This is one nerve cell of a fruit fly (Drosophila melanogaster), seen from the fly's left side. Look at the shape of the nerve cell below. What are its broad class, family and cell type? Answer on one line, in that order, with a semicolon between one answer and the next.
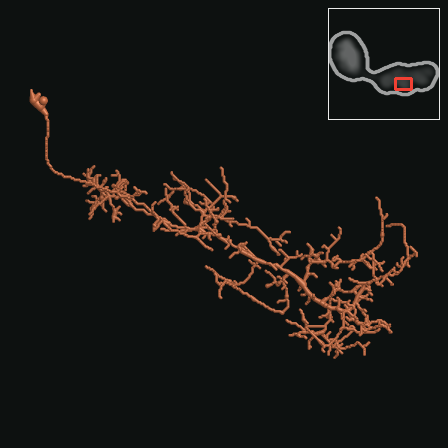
nerve-cord intrinsic neuron; hemilineage 09A; IN09A024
